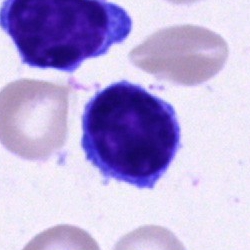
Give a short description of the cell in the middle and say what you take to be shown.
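It's a roughly round cell with a slightly uneven, bumpy edge. The chromatin's dark purple and looks dense. The cytoplasm is deep blue and only makes a thin rim around the nucleus. That's a lymphocyte.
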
